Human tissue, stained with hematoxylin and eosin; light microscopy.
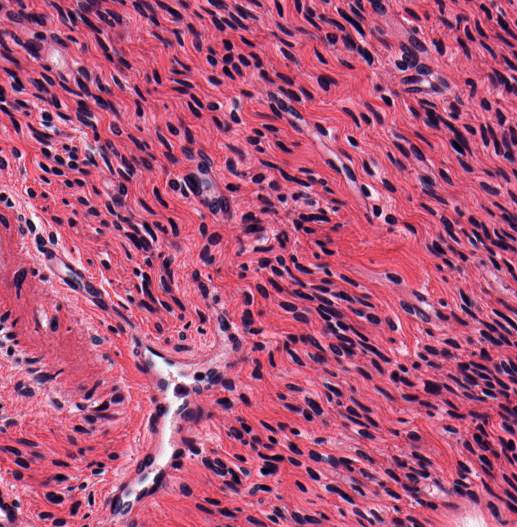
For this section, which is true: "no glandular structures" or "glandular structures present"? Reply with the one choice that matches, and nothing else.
No glandular structures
